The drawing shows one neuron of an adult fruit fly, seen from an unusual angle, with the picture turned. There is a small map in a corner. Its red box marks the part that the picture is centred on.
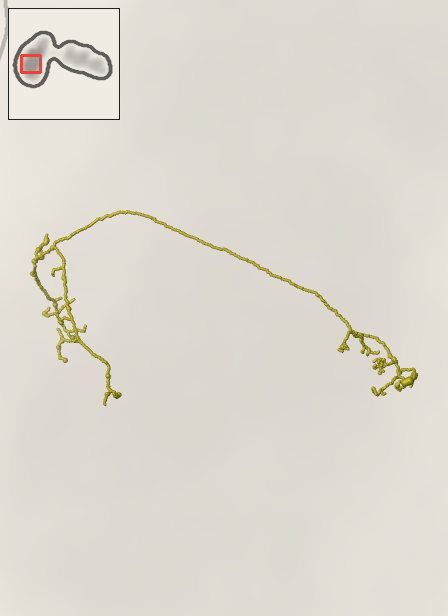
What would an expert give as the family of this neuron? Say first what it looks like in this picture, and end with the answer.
Its cell body lies on the right of the picture. In this view it is wider than it is tall. This is a central-brain intrinsic neuron. Its family is called class Kenyon Cell.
